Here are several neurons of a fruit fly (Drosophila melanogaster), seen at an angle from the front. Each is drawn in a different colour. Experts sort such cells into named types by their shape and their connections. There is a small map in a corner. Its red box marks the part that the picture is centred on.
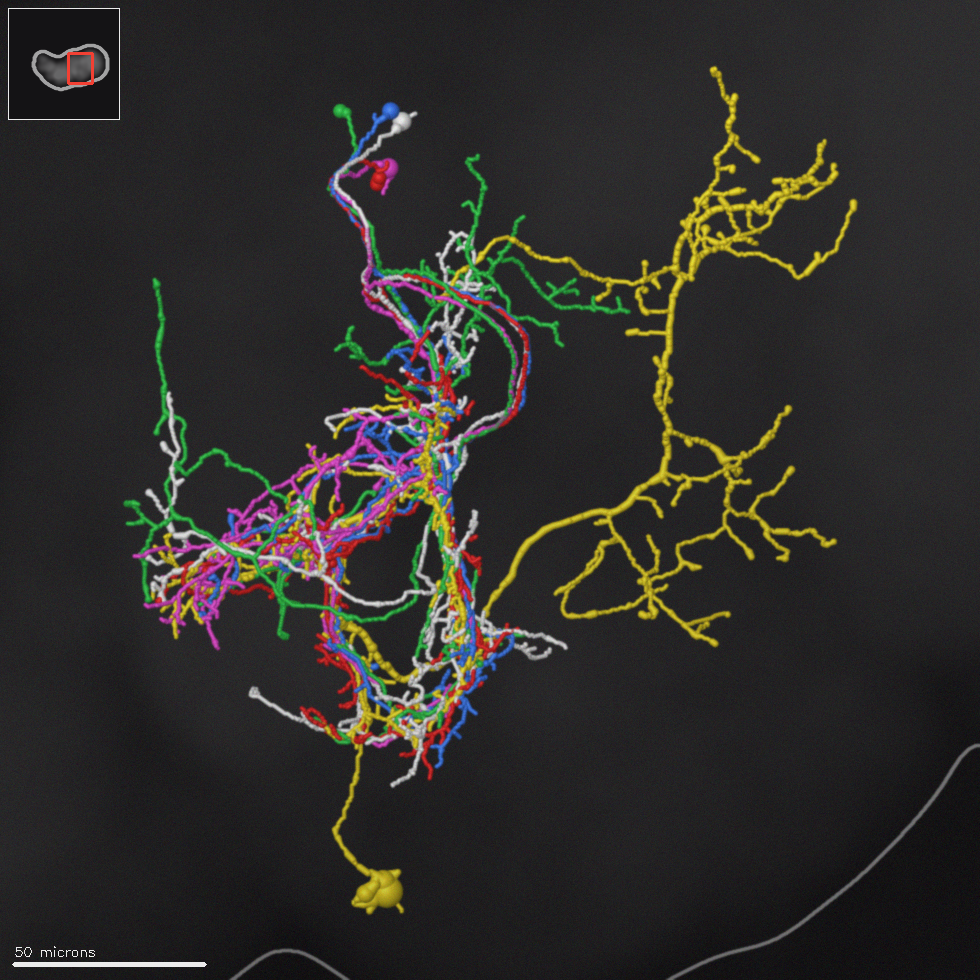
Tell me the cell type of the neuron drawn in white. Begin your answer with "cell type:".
cell type: CB2270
